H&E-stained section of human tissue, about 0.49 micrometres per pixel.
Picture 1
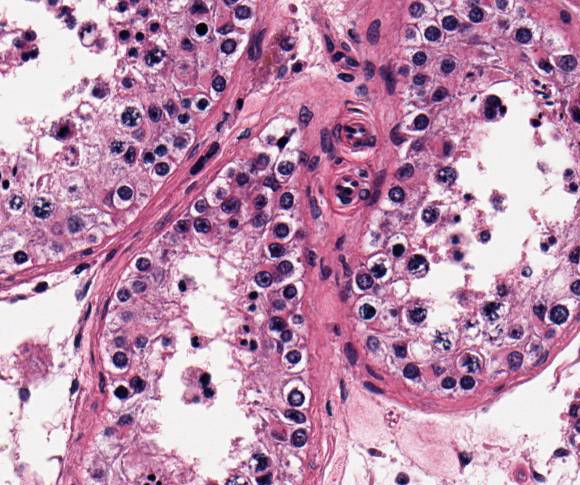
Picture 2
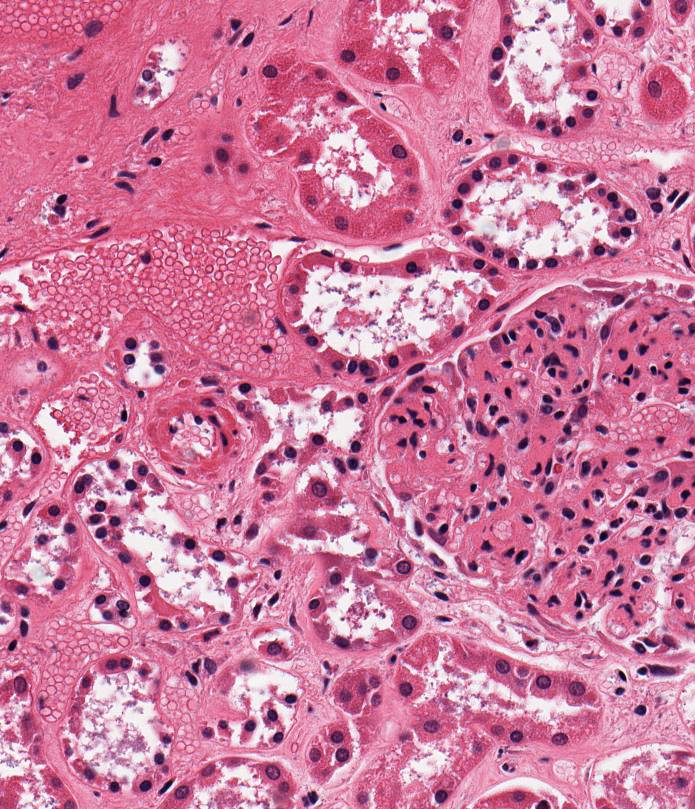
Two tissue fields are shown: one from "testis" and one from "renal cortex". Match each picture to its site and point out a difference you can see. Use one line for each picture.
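Picture 1: testis. Each tubule is lined by a thick epithelium, several cells deep, made of many rounded cells with round nuclei.
Picture 2: renal cortex. The tubules are lined by a single layer of cuboidal cells with granular pink cytoplasm.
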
